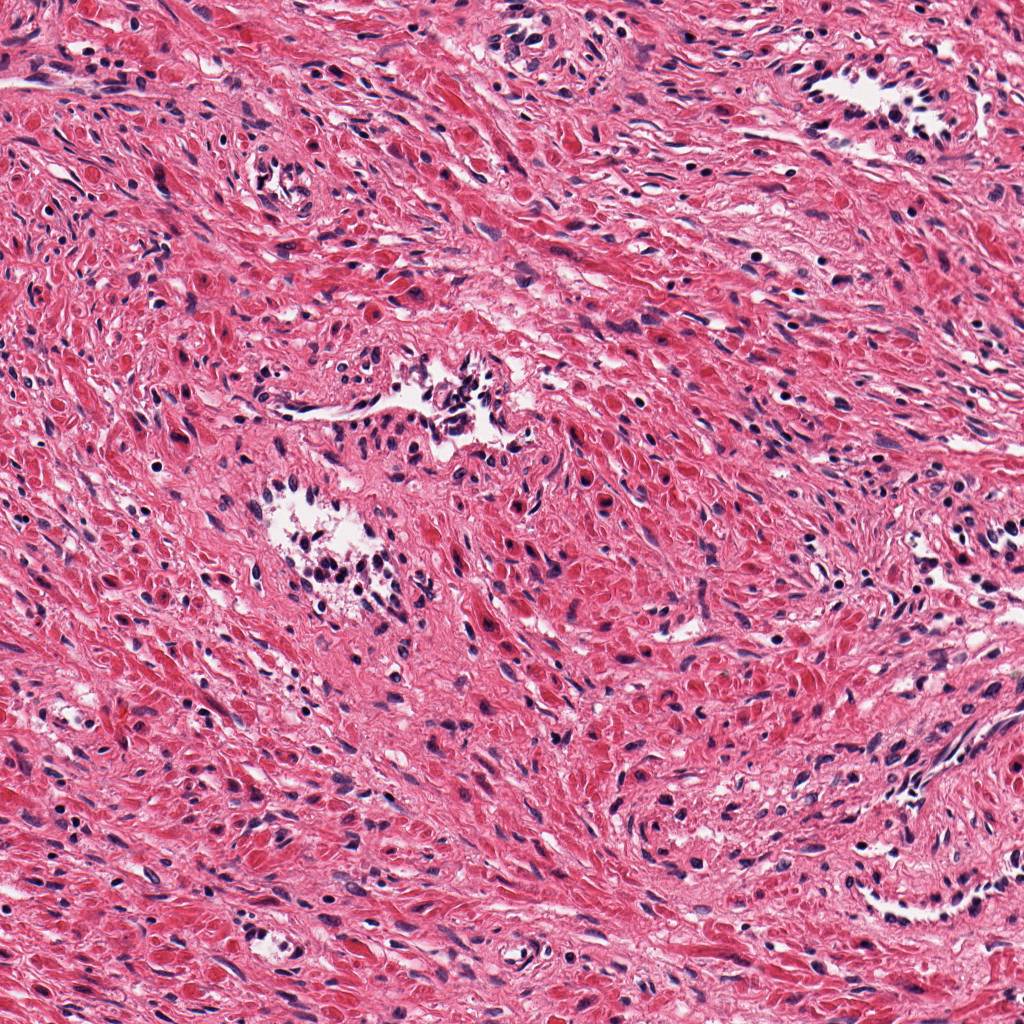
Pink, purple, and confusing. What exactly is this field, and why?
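What you're looking at here is fibromuscular stroma. See how interlacing bundles of spindle cells fill the whole field, running in varying directions, with mostly small, dark, oval to elongated nuclei.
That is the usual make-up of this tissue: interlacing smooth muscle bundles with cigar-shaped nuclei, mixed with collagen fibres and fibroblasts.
There is no surface epithelium anywhere in the field.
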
